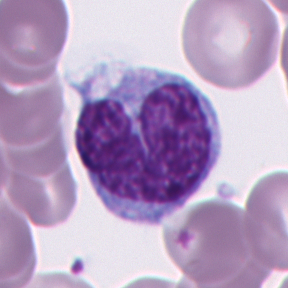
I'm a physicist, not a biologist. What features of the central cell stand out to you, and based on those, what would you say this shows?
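Start with the nucleus: it fills most of the cell, and its chromatin is dark purple and coarsely clumped. Now follow the cytoplasm; its widest band lies above the nucleus, at the upper left. At that same upper-left edge, the cell frays into fine wispy projections. This is a monocyte.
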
